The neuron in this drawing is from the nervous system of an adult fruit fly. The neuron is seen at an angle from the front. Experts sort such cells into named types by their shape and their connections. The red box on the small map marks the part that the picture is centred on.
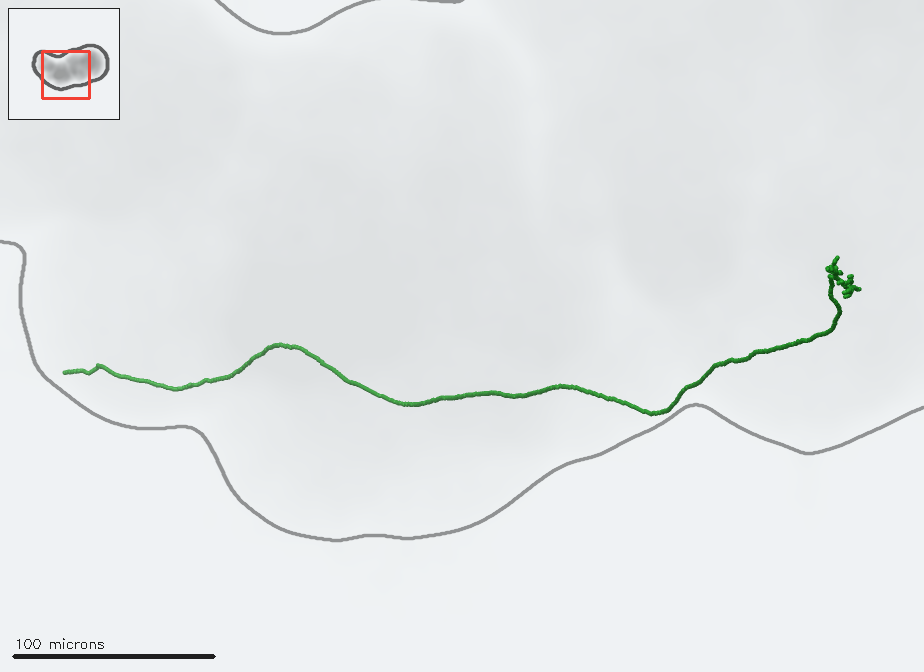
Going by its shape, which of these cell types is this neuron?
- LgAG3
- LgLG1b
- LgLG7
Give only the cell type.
LgAG3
